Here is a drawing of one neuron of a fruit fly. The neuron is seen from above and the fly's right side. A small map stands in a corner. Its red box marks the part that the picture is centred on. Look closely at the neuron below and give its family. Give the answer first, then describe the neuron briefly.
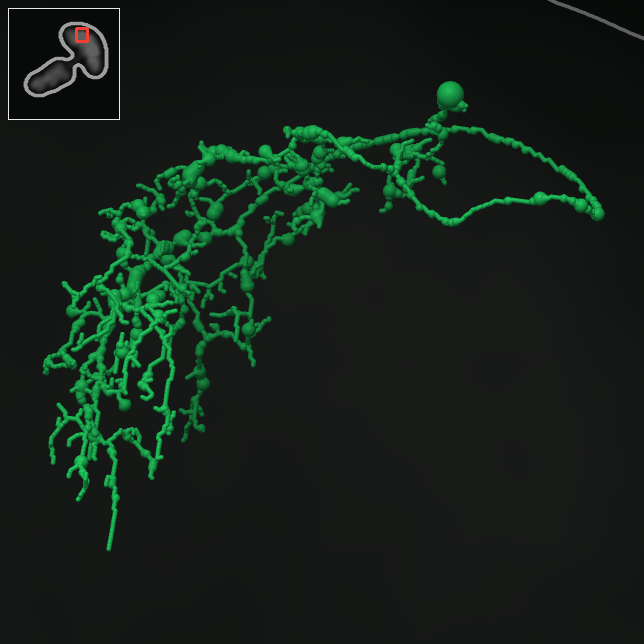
Its family is hemilineage VLPa1_lateral. It is a central-brain intrinsic neuron. It is in the brain and does not reach the nerve cord. Dozens of branch ends can be seen.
